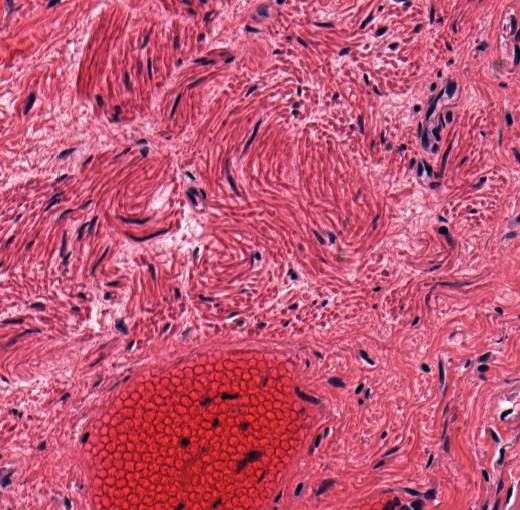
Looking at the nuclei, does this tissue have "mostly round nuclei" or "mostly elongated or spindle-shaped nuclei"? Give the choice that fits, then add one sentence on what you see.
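Mostly elongated or spindle-shaped nuclei. The nuclei are slender and elongated, and many are wavy or curved.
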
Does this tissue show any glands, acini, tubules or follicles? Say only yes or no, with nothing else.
No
